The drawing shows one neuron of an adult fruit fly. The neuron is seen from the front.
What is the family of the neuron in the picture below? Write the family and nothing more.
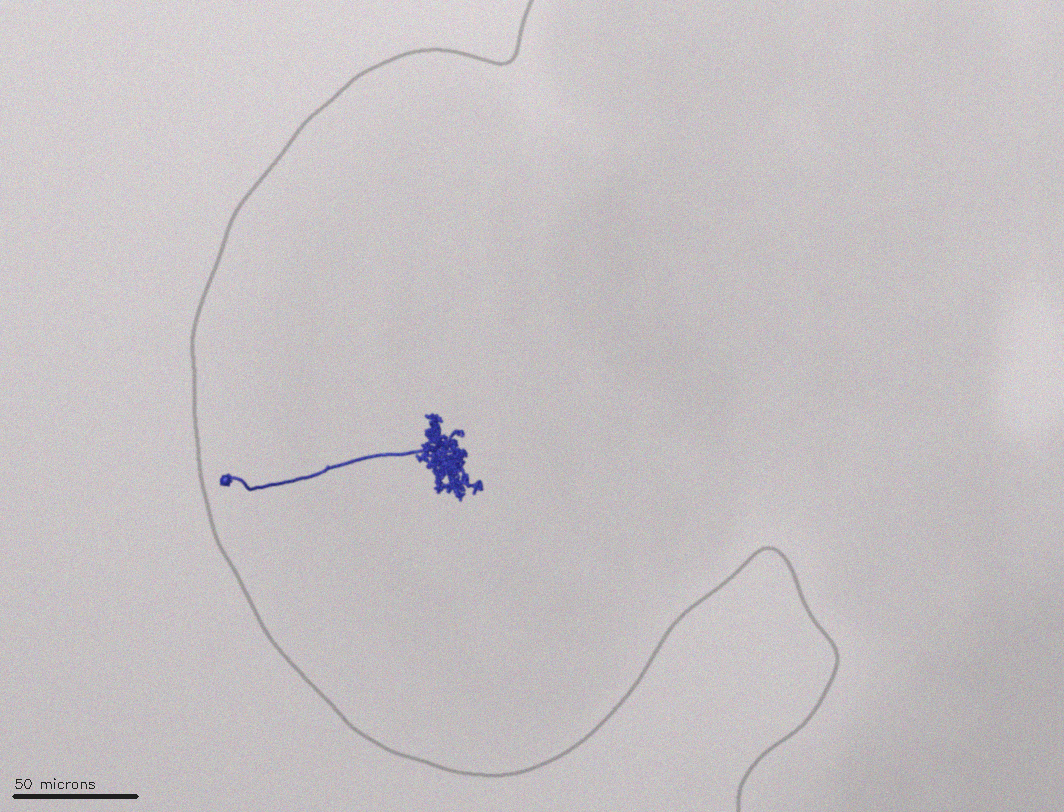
LPi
